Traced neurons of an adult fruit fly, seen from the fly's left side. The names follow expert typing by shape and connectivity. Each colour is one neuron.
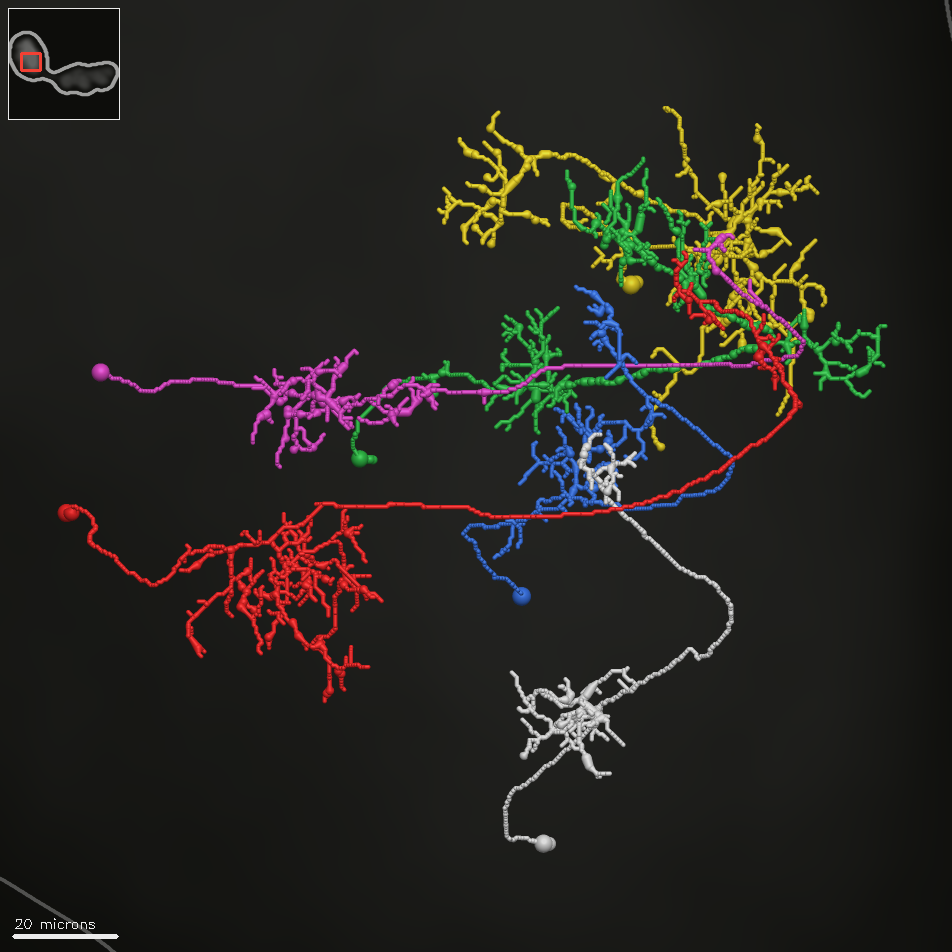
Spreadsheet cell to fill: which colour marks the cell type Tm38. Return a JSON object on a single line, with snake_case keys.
{"colour": "yellow"}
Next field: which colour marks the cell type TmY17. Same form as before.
{"colour": "green"}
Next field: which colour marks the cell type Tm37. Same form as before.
{"colour": "red"}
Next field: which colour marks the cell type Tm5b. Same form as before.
{"colour": "white"}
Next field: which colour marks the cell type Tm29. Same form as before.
{"colour": "blue"}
